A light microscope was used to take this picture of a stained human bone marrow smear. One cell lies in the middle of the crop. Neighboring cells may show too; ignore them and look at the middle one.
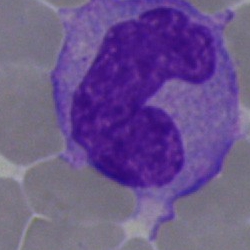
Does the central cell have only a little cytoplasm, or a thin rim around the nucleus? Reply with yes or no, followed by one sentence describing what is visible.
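No. The cytoplasm is plentiful and pale greyish lilac-blue.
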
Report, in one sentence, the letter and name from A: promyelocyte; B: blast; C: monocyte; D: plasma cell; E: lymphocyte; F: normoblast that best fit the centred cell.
Option C is the keyed answer: the cell in the middle is a monocyte.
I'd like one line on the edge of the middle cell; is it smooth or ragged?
This cell does not have a smooth edge; it is ragged or extended into projections.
